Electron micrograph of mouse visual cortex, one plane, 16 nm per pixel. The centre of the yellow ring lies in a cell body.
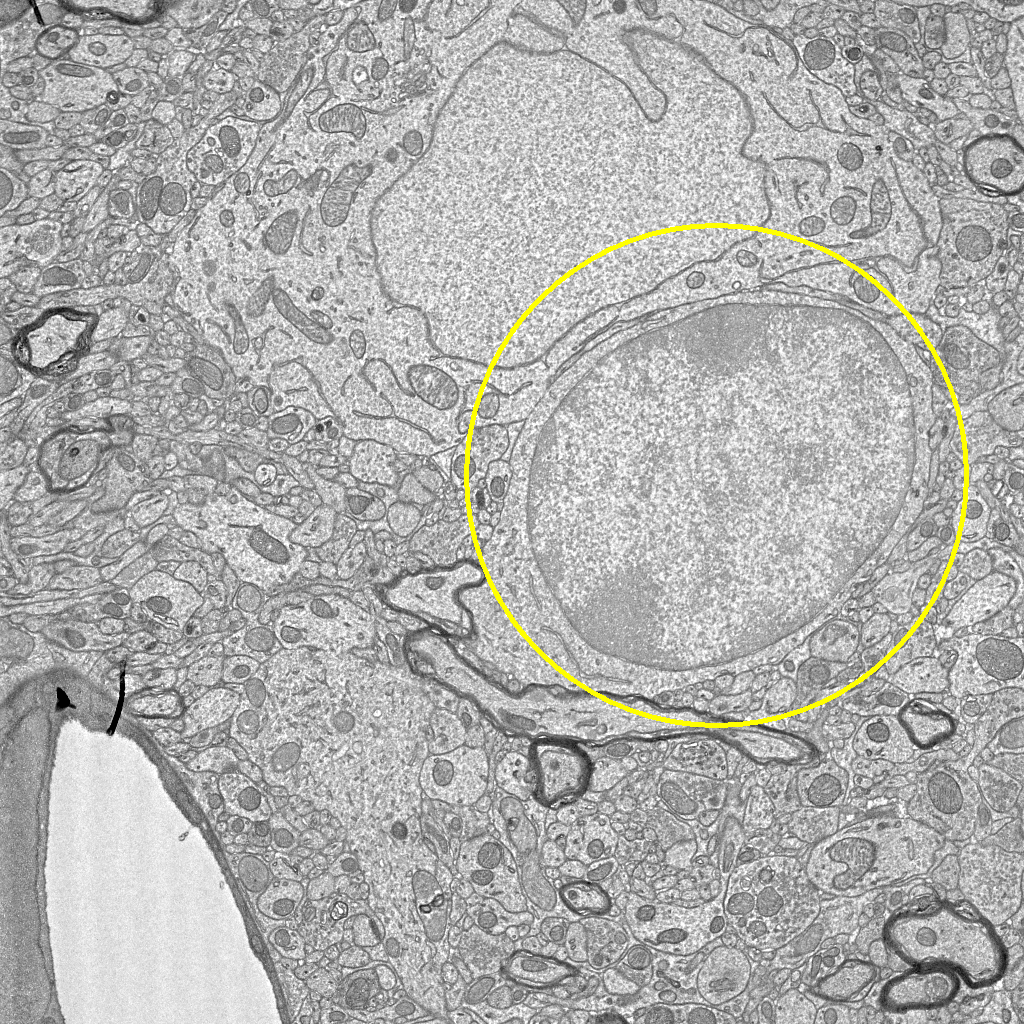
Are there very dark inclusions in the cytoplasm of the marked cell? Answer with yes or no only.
No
